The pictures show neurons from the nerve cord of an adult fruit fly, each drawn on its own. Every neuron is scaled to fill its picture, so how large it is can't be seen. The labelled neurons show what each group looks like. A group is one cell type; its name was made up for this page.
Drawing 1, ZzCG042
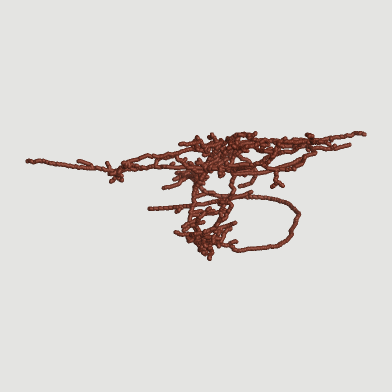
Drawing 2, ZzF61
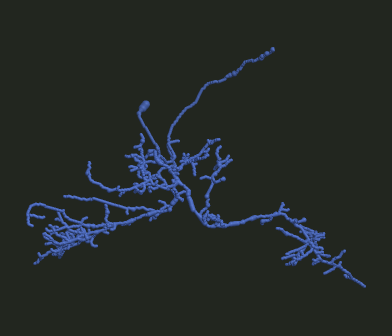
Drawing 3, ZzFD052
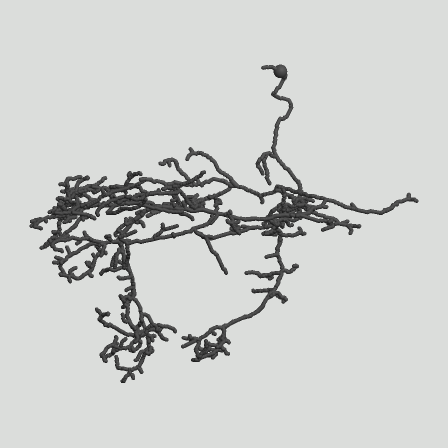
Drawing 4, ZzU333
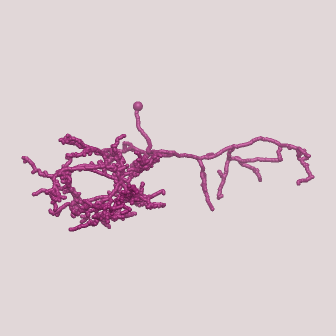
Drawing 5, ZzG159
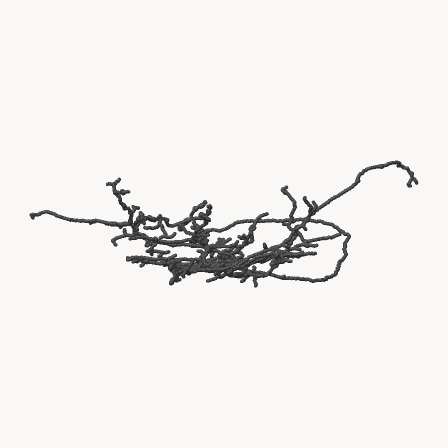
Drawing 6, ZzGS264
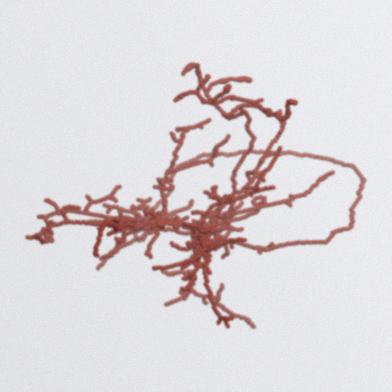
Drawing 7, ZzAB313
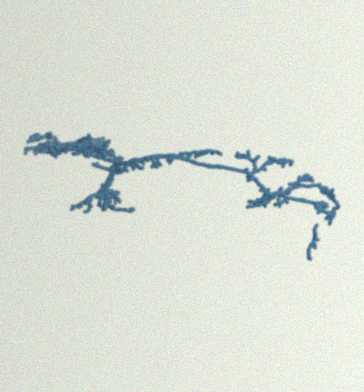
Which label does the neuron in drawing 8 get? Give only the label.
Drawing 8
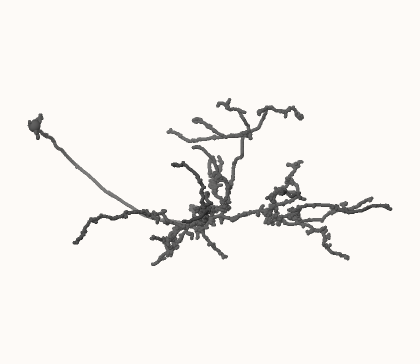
ZzGS264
